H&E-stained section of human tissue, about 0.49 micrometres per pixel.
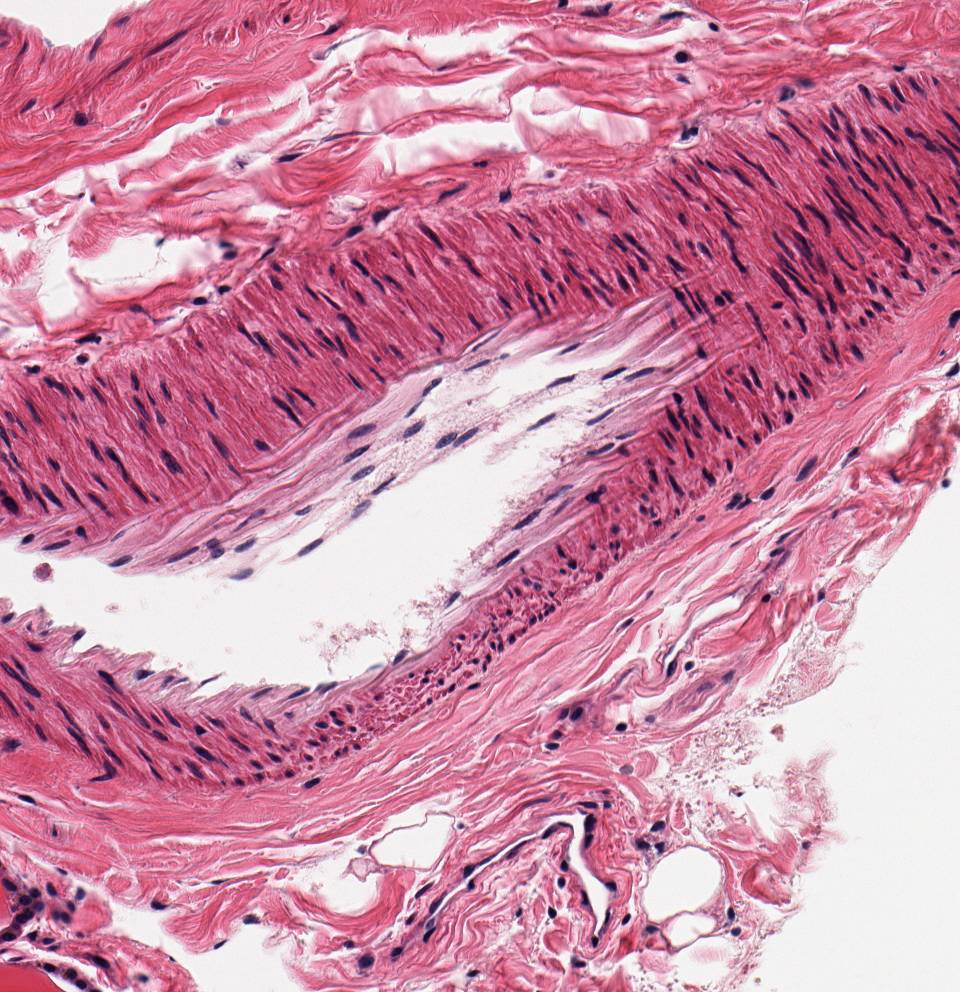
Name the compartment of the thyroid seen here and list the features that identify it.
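Answer: smooth muscle, forming the thick main layer of a wall around a narrow, slit-like, empty lumen that runs diagonally through the middle. Its cells and slender, dark, cigar-shaped nuclei lie across the width of the band.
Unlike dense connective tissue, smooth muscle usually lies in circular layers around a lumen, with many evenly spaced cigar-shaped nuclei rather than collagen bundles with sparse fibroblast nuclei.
Outside the muscle lies wavy pink collagenous connective tissue with sparse nuclei.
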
